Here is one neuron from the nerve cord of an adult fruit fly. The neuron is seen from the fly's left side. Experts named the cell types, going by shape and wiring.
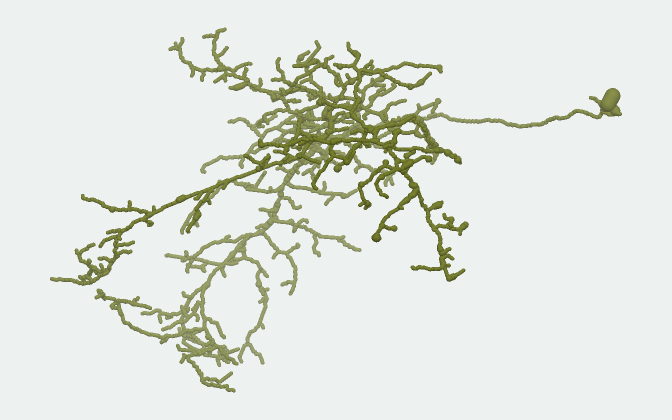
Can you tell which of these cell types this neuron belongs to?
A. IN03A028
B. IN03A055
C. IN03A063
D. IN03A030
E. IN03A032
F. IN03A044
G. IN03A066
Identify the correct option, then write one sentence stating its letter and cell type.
What option B names, IN03A055, is the cell type of the neuron.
